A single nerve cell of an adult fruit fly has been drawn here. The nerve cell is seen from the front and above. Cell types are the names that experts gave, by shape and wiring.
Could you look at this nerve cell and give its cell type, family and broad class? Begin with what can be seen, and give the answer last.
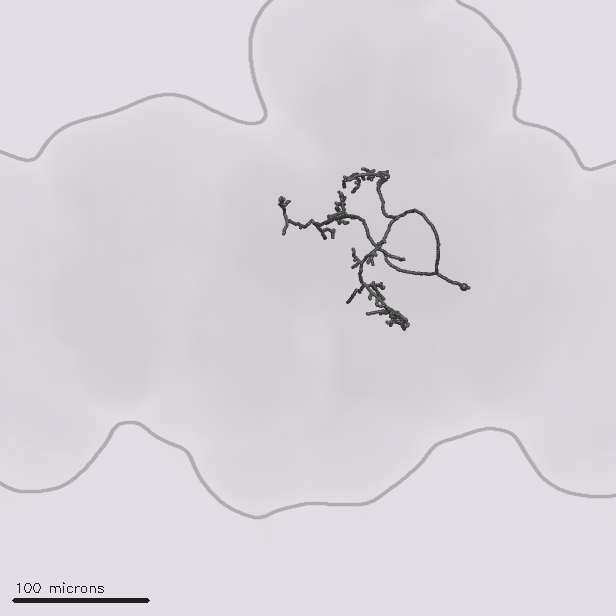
The cell body can be seen on the right of the picture. From left to right in the picture it spans about 140 microns. The cell type is SMP016_b. The family is hemilineage AOTUv3_dorsal. This is a central-brain intrinsic neuron.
